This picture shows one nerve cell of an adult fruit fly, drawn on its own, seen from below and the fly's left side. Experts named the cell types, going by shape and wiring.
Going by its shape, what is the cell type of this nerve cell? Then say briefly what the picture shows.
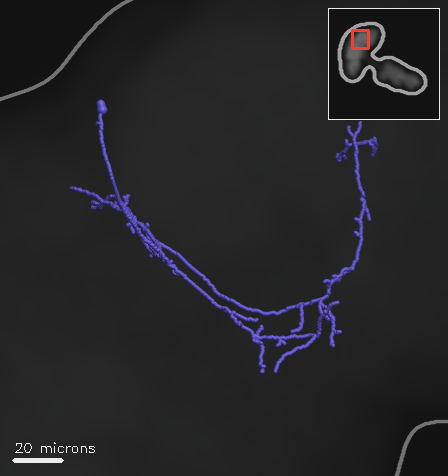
It is of cell type WEDPN17_c. Its broad class is central-brain intrinsic neuron. It is in the brain and does not reach the nerve cord. Its cell body lies at the upper left of the picture. From left to right in the picture it spans about 130 microns.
